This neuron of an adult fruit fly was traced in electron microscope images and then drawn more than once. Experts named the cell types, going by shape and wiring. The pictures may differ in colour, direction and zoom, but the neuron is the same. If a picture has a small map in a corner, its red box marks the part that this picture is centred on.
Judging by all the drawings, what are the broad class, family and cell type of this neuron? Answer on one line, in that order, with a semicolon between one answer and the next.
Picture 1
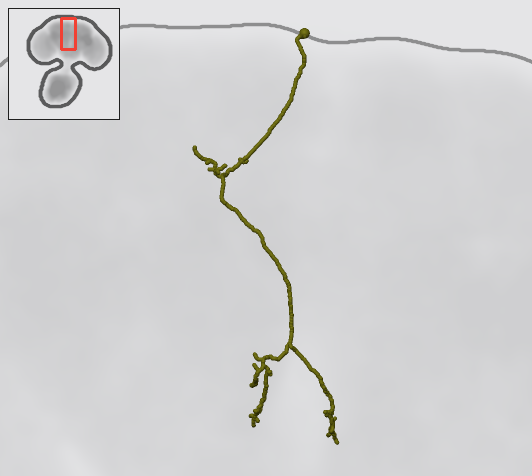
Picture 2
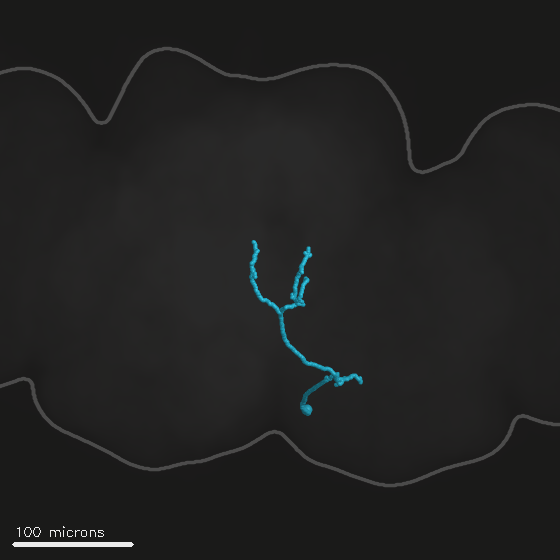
central-brain intrinsic neuron; hemilineage SMPad2; PS008_a4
